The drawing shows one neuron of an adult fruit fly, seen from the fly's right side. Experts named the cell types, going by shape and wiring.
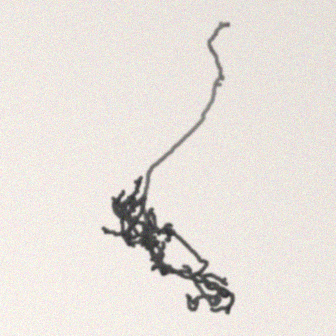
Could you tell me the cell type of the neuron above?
LHAV2g2_a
